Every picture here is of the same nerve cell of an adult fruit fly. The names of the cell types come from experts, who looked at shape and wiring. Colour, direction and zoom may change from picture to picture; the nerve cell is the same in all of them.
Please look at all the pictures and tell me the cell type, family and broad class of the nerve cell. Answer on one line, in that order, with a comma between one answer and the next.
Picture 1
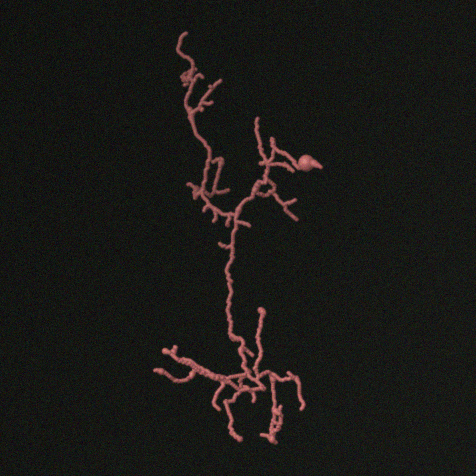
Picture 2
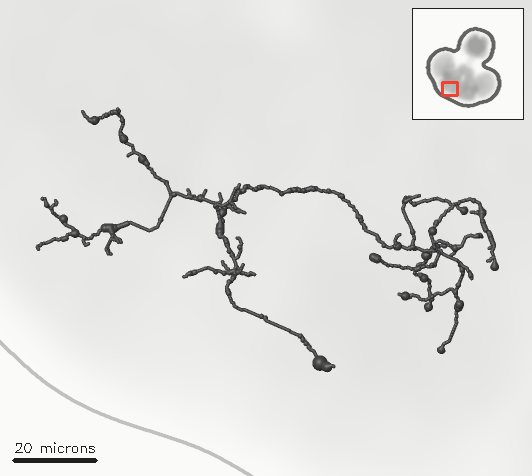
SMP426, hemilineage CLp1, central-brain intrinsic neuron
